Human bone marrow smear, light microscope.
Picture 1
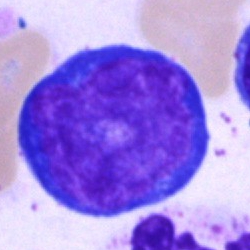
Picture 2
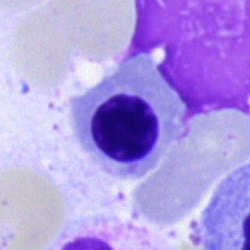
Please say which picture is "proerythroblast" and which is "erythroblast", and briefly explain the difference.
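The proerythroblast is in picture 1, and the erythroblast is in picture 2. The proerythroblast has a round, smooth outline, whereas the erythroblast is angular and polygonal. In the proerythroblast the chromatin is finely lacy, with no dense dark clumps, and a single pale rounded area sits near the centre of the nucleus; in the erythroblast no nucleoli are visible.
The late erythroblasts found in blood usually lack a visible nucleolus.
The proerythroblast's cytoplasm is a narrow, deep blue rim, while the erythroblast has a moderate rim of pale greyish-blue cytoplasm on every side of its nucleus.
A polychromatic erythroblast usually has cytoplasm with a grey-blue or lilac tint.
Neither cell shows granules or vacuoles in its cytoplasm.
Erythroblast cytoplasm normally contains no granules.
A large deep-purple cell lies against the upper right of the erythroblast.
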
